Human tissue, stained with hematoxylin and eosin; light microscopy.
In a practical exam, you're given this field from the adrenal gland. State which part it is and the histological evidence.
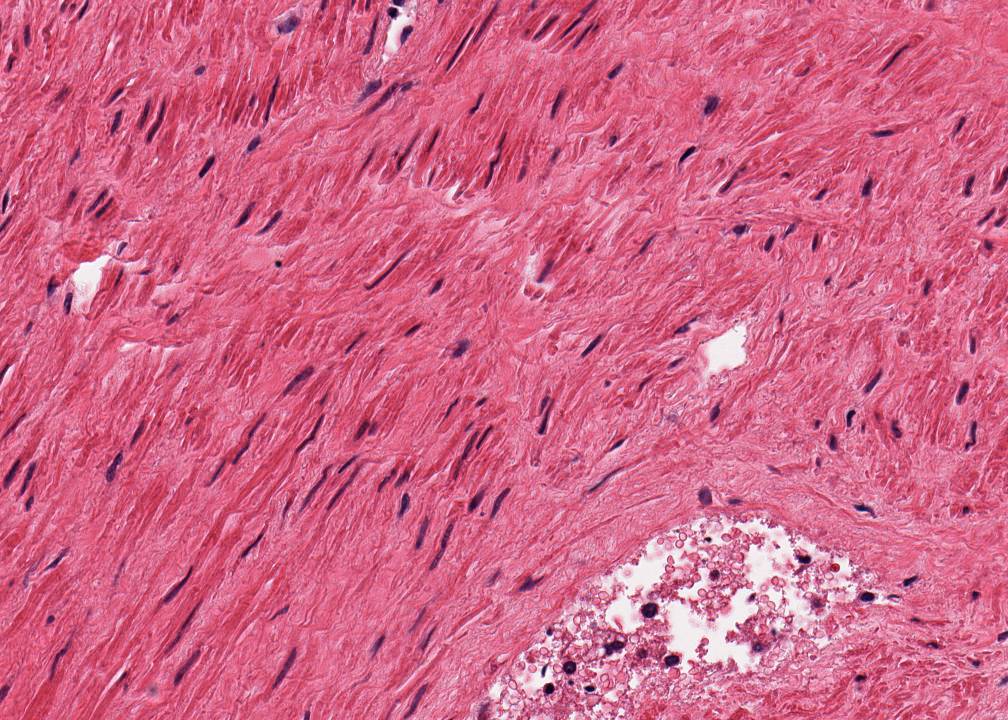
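Smooth muscle: long parallel bundles fill almost the whole field, running diagonally from lower left toward upper right. The cells have abundant bright pink, finely fibrillar cytoplasm and dark purple, cigar-shaped nuclei with blunt ends.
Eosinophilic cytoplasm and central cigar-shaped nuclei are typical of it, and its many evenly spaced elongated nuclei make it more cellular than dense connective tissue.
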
